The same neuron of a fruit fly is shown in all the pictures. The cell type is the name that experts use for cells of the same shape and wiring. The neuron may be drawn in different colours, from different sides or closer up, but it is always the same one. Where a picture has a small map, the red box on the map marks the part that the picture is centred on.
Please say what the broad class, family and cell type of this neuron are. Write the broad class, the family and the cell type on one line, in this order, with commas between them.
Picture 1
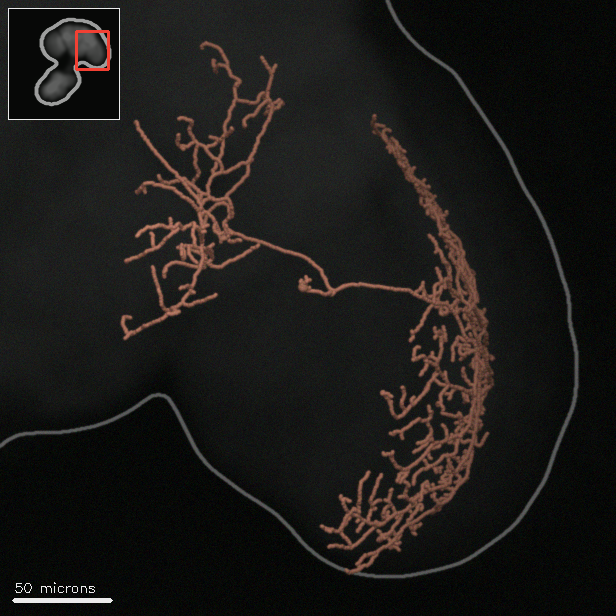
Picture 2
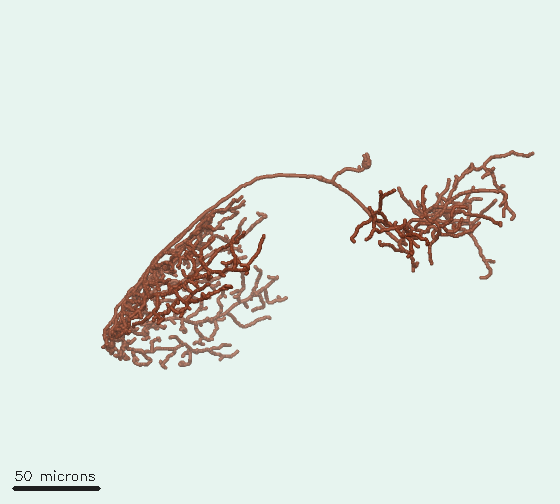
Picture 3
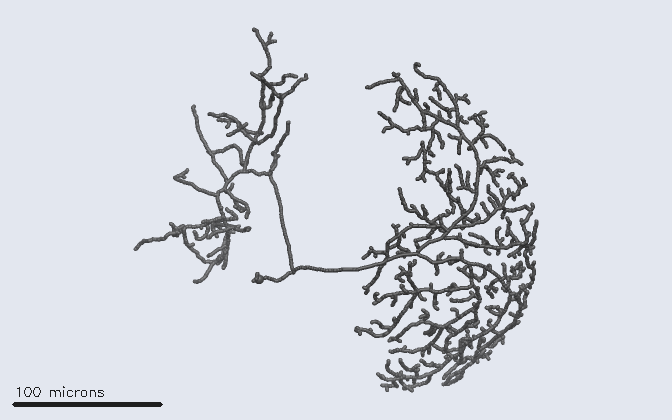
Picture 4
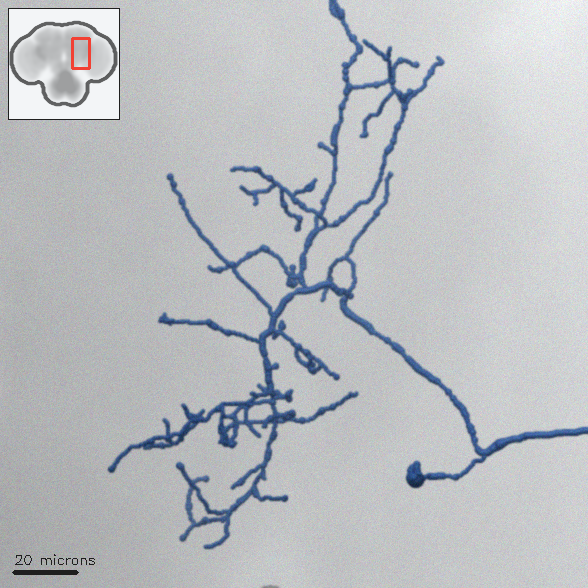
visual projection neuron, MeVP, MeVP28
